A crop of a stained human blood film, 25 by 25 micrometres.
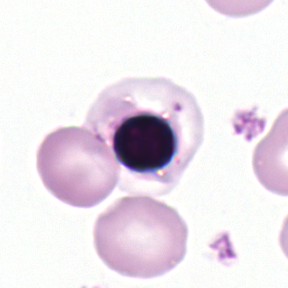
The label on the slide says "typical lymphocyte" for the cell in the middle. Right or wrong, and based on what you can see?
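The chromatin is very dark purple and densely condensed, with almost no visible internal structure, and no nucleoli can be seen. Abundant cytoplasm forms a wide rim around the small nucleus and is very pale pinkish-grey, paler than the neighbouring red cells.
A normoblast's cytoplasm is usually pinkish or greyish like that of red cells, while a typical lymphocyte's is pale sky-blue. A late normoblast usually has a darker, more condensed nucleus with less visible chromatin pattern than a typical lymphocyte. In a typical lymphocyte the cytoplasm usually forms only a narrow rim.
Colour and chromatin thus agree with normoblast, while colour and the wide rim count against typical lymphocyte. The cell is a normoblast, not a typical lymphocyte.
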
